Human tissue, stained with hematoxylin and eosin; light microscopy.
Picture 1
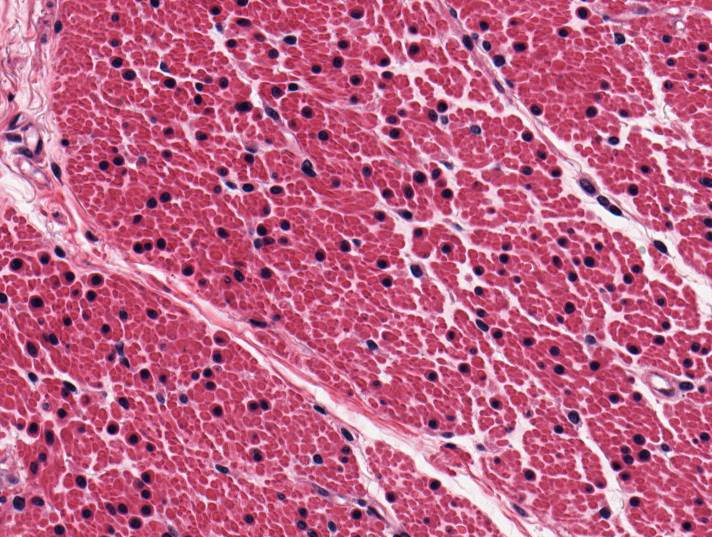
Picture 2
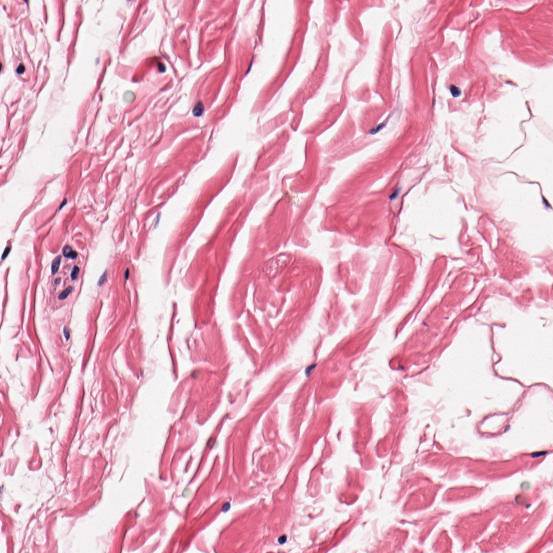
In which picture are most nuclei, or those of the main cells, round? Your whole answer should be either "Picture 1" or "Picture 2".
Picture 1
